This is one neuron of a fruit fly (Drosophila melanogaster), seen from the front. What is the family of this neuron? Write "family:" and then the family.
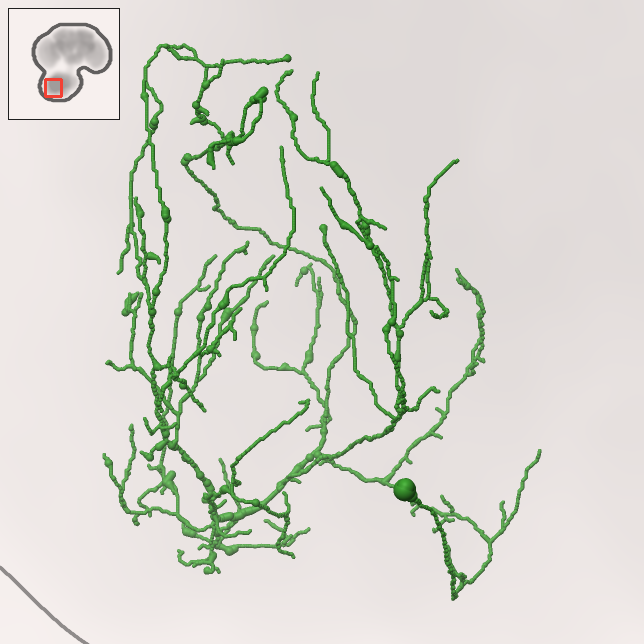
family: hemilineage 04B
